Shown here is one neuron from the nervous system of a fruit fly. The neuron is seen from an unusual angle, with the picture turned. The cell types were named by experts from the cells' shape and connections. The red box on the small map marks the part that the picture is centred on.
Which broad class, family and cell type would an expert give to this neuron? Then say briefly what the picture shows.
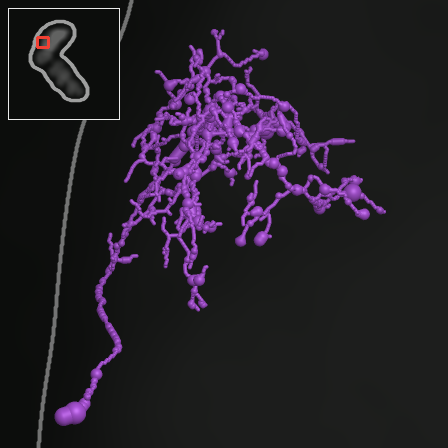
It is a central-brain intrinsic neuron. Its family is hemilineage MD_SA1. Its cell type is GNG407. The cell body is at the lower left of the picture. Dozens of branch ends can be seen.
